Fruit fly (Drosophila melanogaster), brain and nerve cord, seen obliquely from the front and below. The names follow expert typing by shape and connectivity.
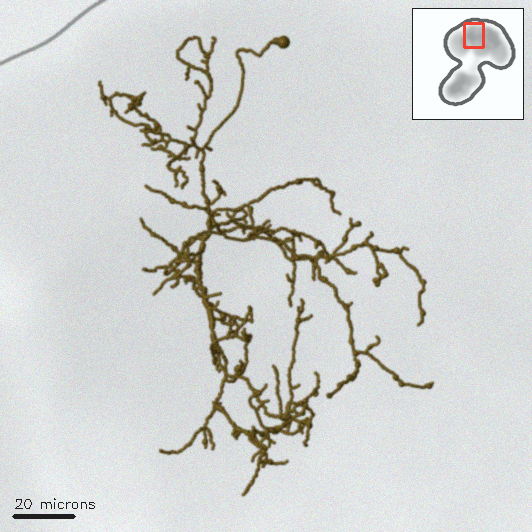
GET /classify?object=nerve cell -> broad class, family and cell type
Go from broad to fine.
central-brain intrinsic neuron; hemilineage VLPd1; AVLP038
